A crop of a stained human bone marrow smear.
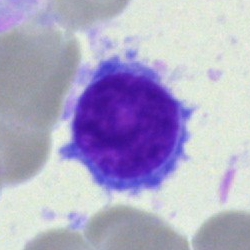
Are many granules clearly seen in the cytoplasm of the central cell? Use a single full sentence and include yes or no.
No, within the cytoplasm of the cell there is no visible granule.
